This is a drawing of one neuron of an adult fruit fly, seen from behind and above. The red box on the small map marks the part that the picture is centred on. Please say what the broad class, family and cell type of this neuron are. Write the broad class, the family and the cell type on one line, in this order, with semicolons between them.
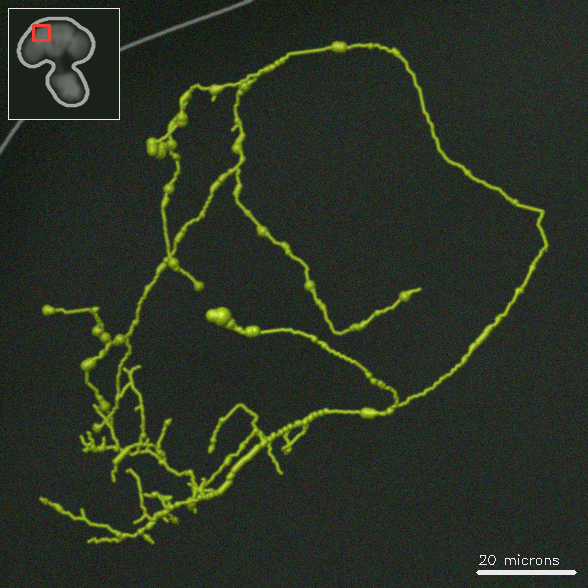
central-brain intrinsic neuron; hemilineage DL1_dorsal; LHPV5b4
